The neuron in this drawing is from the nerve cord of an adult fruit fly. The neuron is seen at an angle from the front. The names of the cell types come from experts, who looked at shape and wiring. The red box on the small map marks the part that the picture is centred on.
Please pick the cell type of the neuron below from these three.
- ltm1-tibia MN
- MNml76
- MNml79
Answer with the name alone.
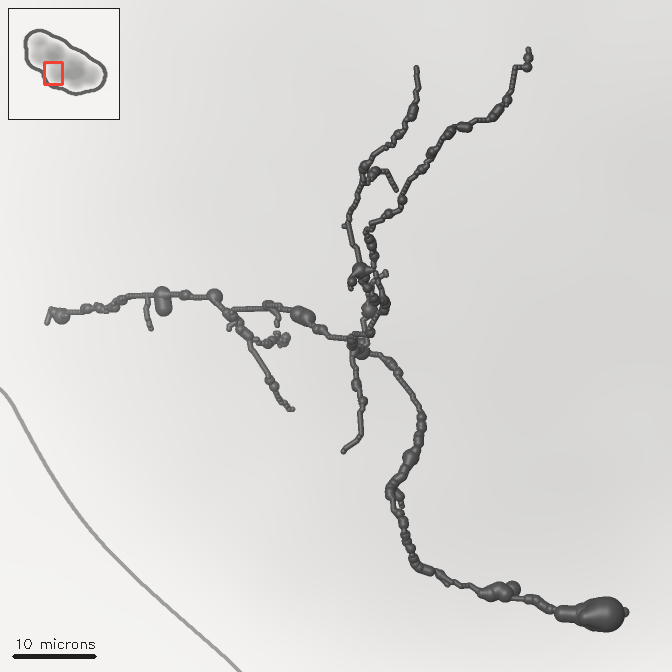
MNml76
